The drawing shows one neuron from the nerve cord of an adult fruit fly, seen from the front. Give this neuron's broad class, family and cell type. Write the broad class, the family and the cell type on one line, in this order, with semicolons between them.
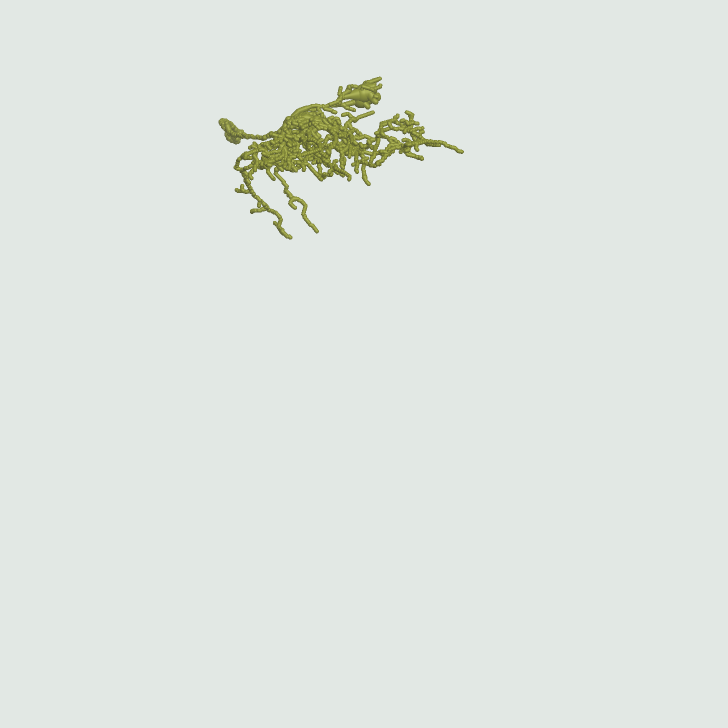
motor neuron of the nerve cord; MNad; MNad11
